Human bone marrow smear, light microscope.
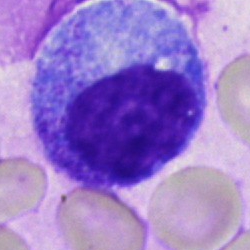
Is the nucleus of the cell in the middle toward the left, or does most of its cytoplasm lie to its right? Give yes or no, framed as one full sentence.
No, the bulk of the cytoplasm is located to the left of the nucleus.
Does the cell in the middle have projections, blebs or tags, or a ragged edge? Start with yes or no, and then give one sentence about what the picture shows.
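No. The cell outline is round and smooth.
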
